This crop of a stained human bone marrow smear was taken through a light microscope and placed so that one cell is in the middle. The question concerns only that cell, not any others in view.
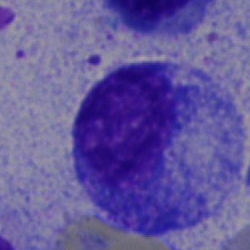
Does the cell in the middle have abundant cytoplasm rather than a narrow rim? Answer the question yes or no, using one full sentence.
Yes, the cell has plenty of cytoplasm around its nucleus.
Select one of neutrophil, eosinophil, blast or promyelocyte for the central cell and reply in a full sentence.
What the crop centres on is a promyelocyte.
